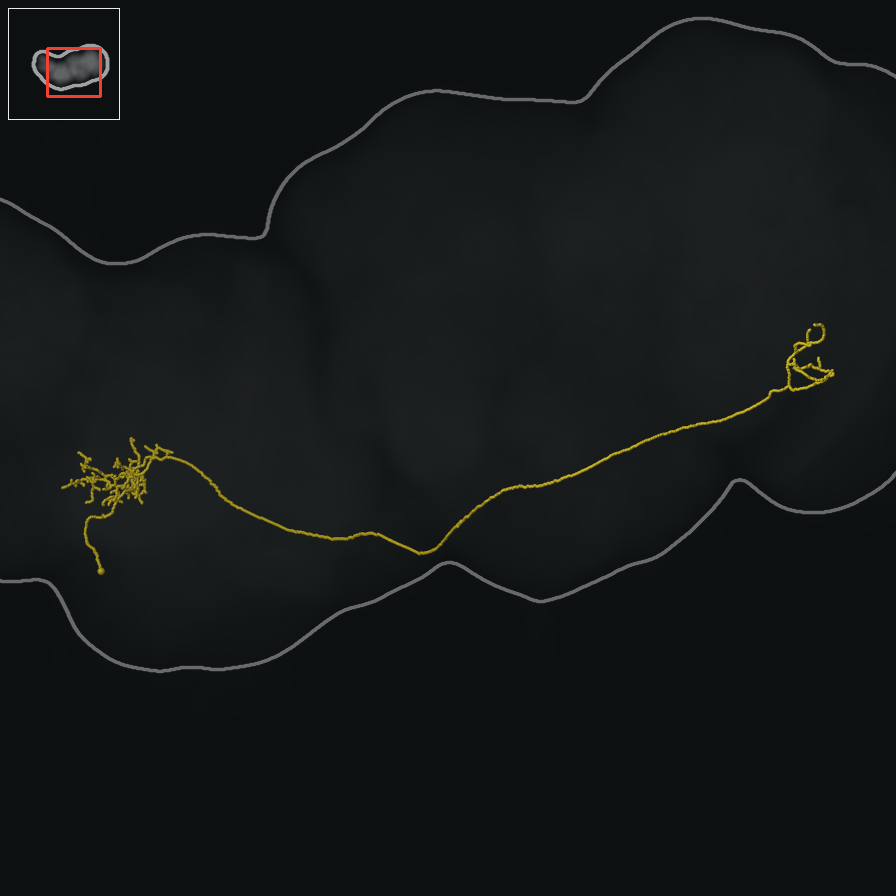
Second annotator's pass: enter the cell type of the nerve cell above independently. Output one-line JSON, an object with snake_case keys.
{"cell_type": "AN10B029"}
